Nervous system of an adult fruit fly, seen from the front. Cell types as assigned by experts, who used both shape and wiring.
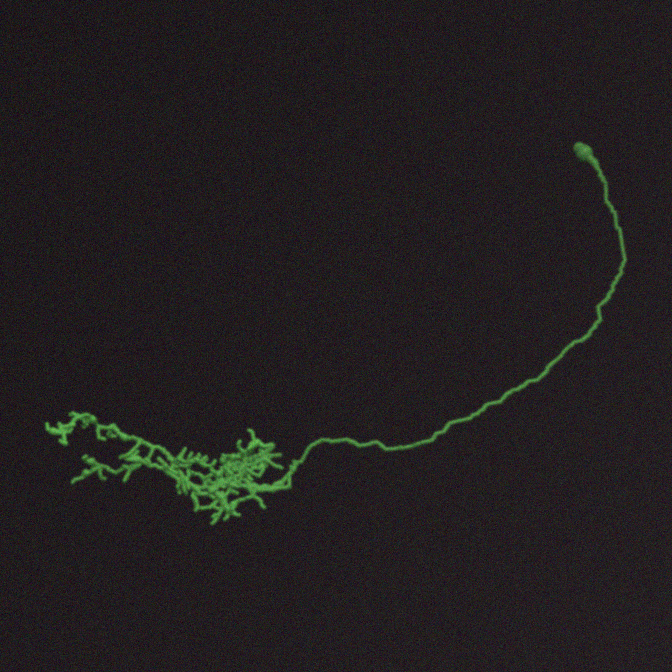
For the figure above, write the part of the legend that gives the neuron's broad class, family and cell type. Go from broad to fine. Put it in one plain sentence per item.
A nerve-cord intrinsic neuron of hemilineage 09A, type IN09A039.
